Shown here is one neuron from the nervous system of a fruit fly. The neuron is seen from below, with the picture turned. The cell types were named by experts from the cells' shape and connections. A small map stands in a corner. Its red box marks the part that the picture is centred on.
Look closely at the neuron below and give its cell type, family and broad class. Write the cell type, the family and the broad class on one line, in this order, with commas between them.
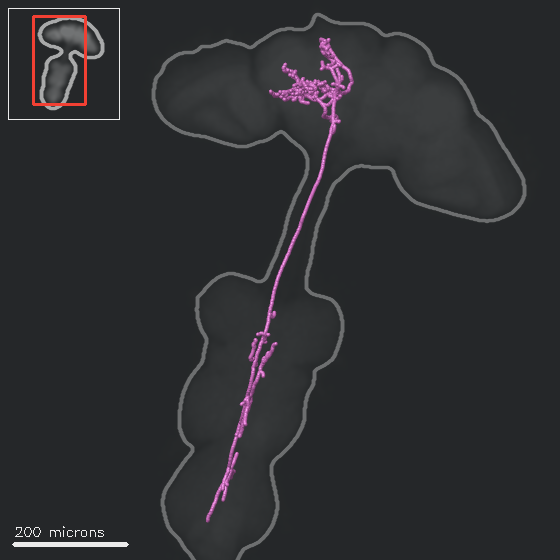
DNp44, DNp, descending neuron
